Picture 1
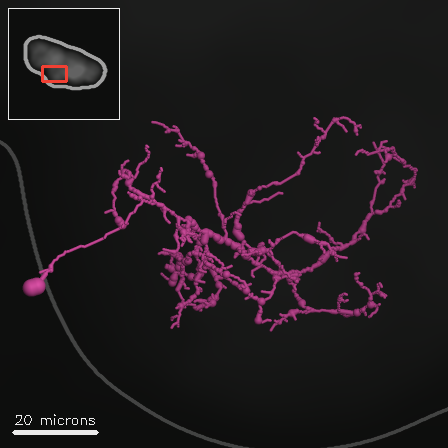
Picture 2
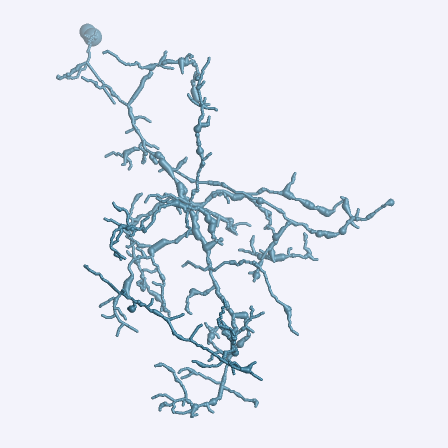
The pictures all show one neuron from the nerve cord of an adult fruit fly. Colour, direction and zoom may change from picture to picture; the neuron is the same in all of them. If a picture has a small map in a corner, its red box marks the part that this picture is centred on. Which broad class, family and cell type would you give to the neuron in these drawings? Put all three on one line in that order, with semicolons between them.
nerve-cord intrinsic neuron; hemilineage 20A.22A; IN20A.22A059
